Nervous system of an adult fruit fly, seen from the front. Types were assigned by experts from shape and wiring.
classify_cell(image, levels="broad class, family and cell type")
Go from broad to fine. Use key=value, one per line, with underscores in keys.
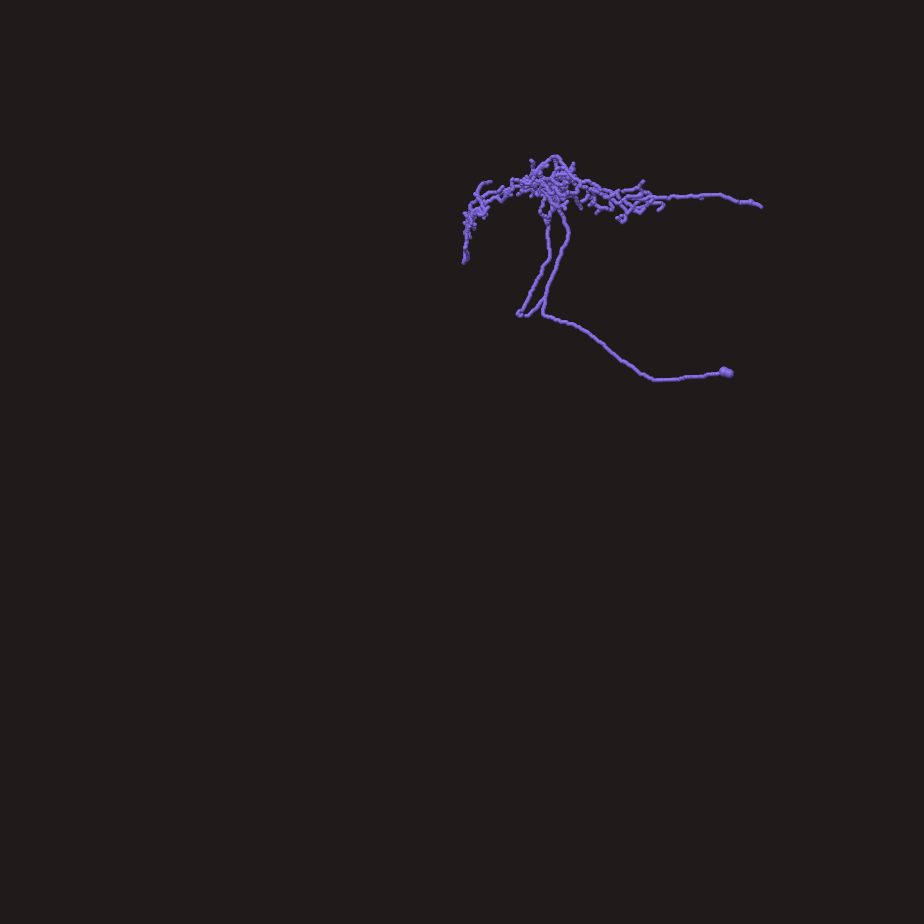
broad_class=central-brain intrinsic neuron
family=hemilineage AOTUv4_ventral
cell_type=SMP170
